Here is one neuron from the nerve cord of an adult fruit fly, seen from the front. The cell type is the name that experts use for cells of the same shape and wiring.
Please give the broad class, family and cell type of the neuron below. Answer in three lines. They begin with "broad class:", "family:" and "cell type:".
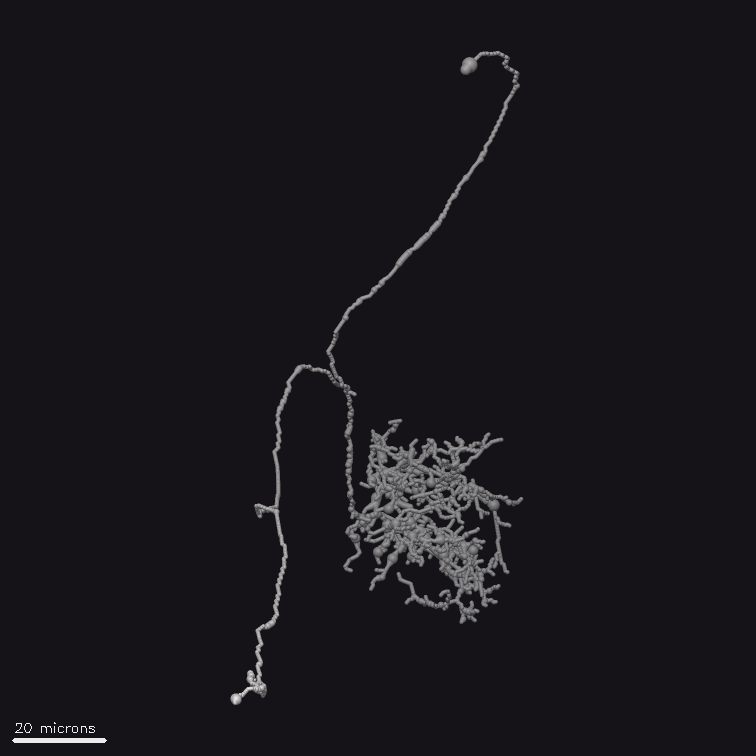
broad class: nerve-cord intrinsic neuron
family: hemilineage 23B
cell type: IN23B081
